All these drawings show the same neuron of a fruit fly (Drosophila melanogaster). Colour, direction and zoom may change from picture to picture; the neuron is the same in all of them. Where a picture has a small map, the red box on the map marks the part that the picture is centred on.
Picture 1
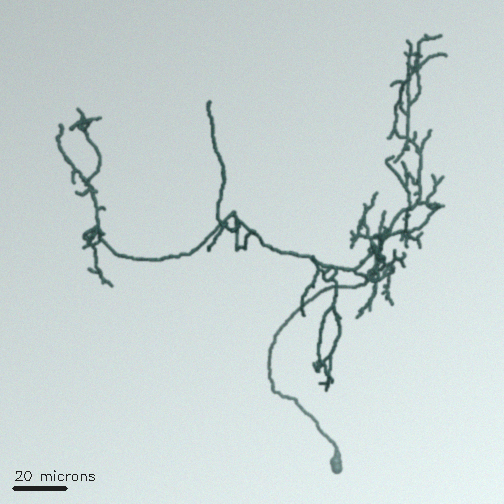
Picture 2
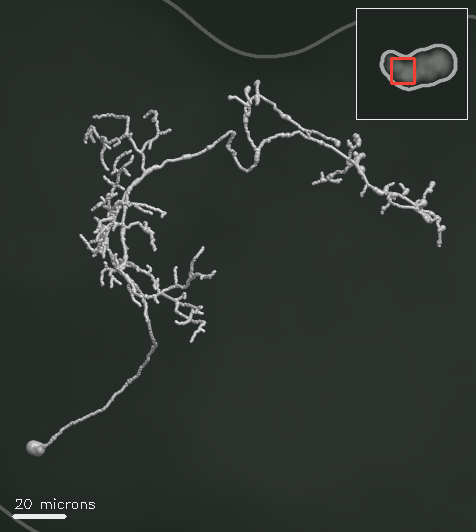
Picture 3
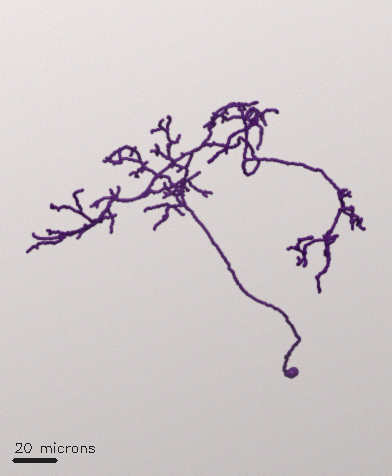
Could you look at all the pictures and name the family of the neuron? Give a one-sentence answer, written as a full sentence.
In family terms, the neuron is hemilineage 06A.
